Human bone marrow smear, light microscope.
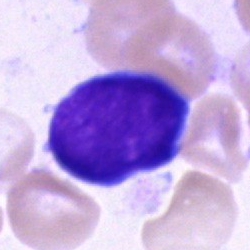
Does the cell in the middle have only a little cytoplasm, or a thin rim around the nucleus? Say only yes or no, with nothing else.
Yes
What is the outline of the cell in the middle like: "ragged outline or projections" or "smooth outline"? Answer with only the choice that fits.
Smooth outline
